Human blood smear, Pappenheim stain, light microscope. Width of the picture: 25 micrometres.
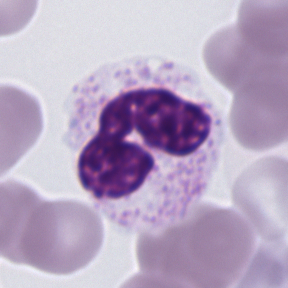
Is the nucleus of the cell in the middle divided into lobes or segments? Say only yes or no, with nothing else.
Yes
